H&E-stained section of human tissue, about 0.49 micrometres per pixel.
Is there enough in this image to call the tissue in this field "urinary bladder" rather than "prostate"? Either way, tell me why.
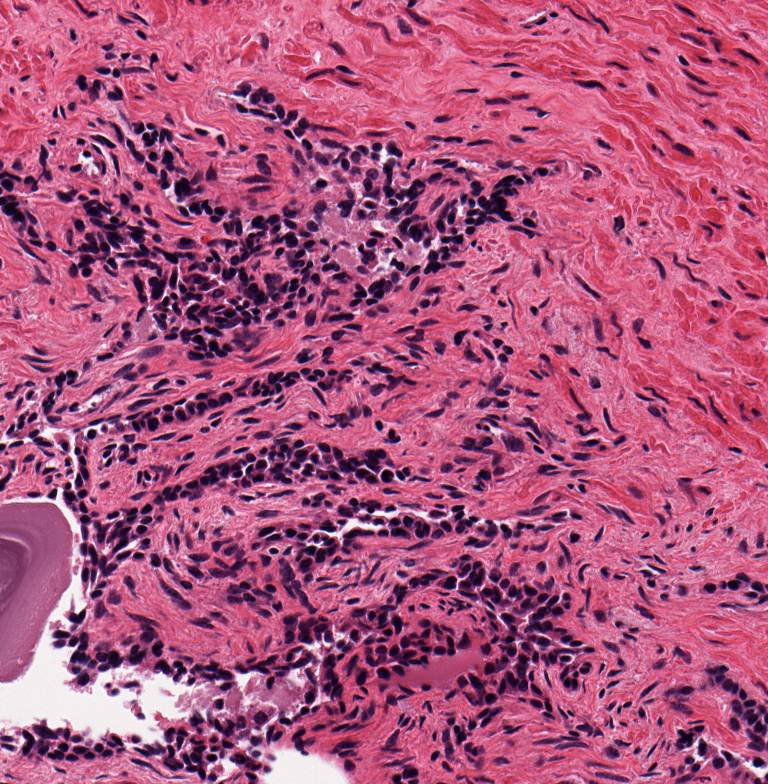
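The tissue is prostate. Small dark cells form irregular cords and nests through the left and central parts of the field, with the upper right mostly stroma. In several places they line up in narrow single-file strands between collagen bundles. These infiltrating cells have dark, round to oval nuclei and very scant cytoplasm. At the lower left edge, a rounded, glassy, homogeneous pink acellular mass sits within a clear space.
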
